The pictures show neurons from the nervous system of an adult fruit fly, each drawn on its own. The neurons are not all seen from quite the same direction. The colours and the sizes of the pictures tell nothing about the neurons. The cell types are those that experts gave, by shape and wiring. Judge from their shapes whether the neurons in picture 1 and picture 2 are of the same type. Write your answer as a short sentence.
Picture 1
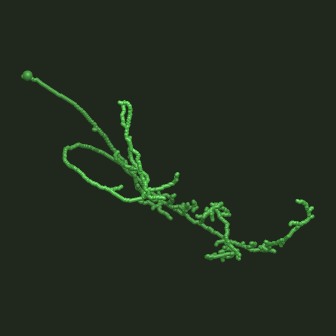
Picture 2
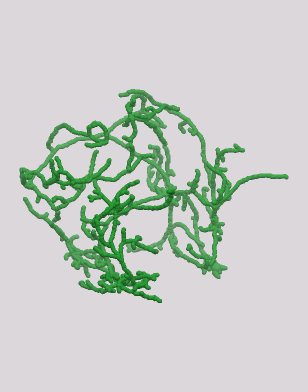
They are of different cell types.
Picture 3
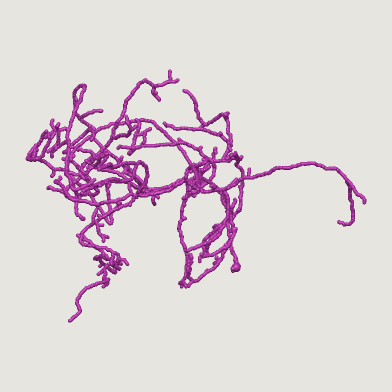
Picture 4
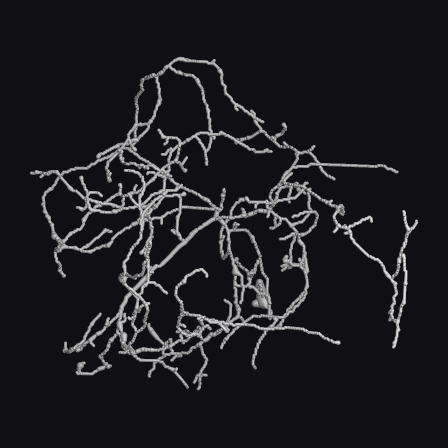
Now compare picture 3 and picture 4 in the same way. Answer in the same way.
They are of the same cell type.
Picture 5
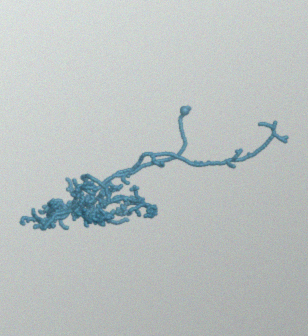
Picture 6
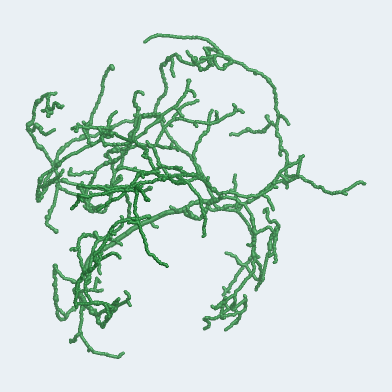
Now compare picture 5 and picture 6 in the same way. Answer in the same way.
They are of different cell types.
